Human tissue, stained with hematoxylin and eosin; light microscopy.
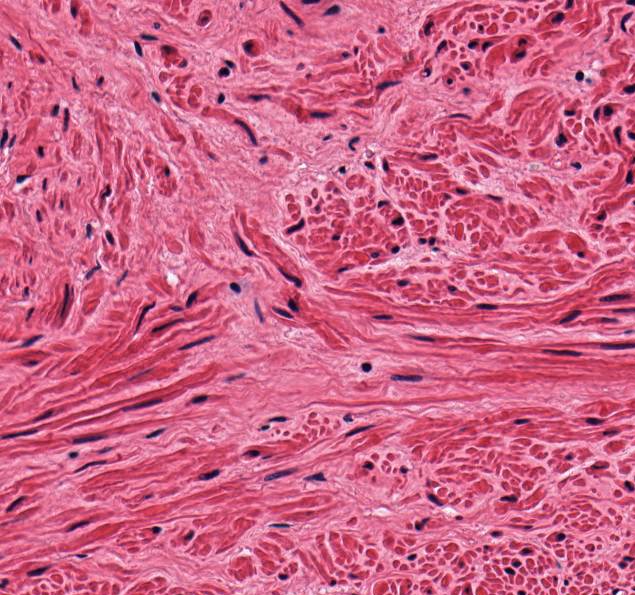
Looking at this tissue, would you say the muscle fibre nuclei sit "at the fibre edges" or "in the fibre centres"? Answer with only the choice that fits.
In the fibre centres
